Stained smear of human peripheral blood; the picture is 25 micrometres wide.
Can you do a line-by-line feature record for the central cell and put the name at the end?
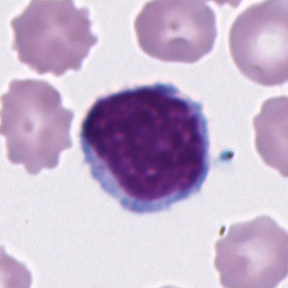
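Nucleus: single rounded, slightly angular mass, no lobes
Chromatin: dark purple, dense, coarsely clumped
Cytoplasm: no distinct granules
Edge: slightly ragged, not perfectly smooth
Name: typical lymphocyte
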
